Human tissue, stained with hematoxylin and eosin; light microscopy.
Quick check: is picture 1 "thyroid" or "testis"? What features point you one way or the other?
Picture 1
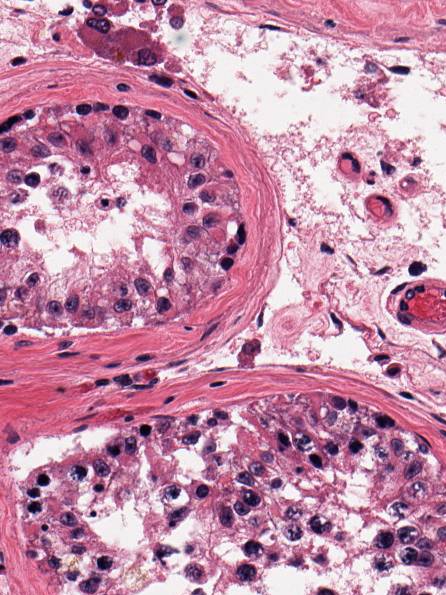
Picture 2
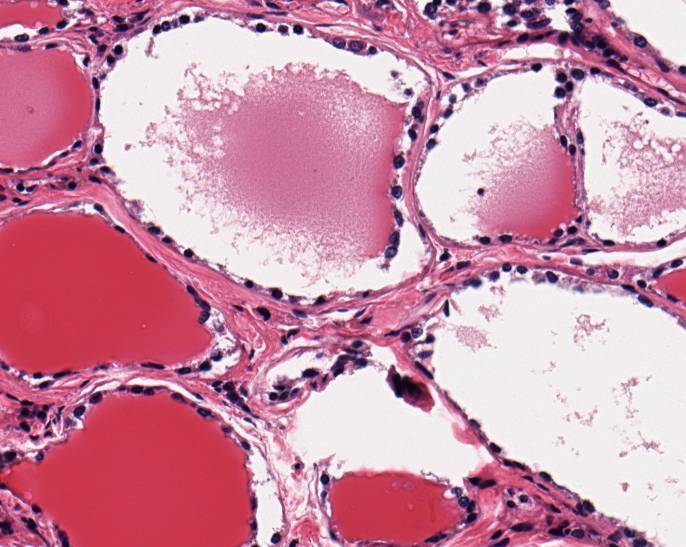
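Testis occupies picture 1, thyroid picture 2. Two rounded tubule profiles fill the upper left and bottom of the testis field, each bounded by a thick, deeply eosinophilic, layered wall whose flattened, spindle-shaped nuclei run parallel to the tubule outline.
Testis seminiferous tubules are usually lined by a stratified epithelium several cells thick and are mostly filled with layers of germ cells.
The thyroid follicles, by contrast, have a single layer of flattened epithelial cells, their small, dark, evenly stained nuclei set in a row along the wall.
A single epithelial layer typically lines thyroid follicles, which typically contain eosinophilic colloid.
Along the left side of the field, the follicles are filled with homogeneous, deep pink colloid, and thin bands of pink fibrous connective tissue with scattered spindle-shaped nuclei form the partitions between follicles.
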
